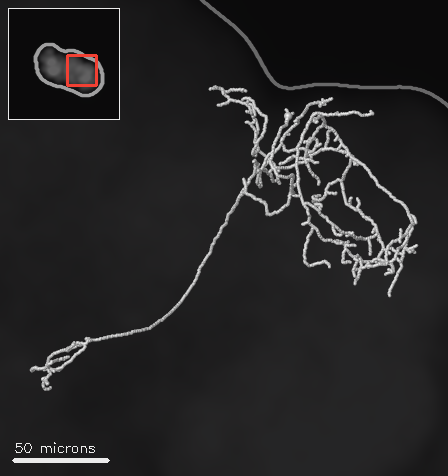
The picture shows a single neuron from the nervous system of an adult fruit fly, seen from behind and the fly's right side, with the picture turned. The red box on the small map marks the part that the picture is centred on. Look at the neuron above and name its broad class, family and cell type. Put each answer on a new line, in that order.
central-brain intrinsic neuron
hemilineage SMPpv1
SMP711m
